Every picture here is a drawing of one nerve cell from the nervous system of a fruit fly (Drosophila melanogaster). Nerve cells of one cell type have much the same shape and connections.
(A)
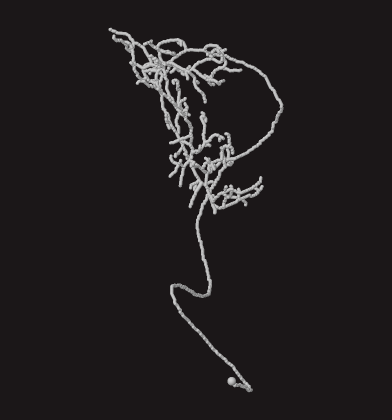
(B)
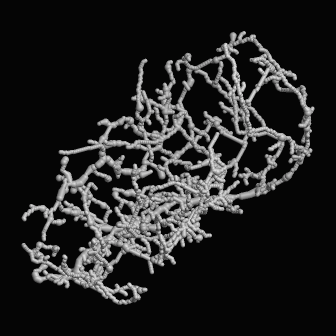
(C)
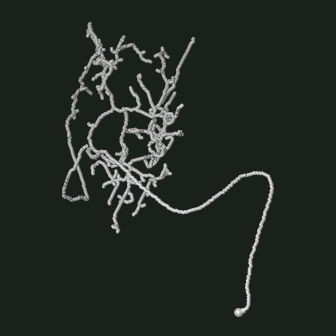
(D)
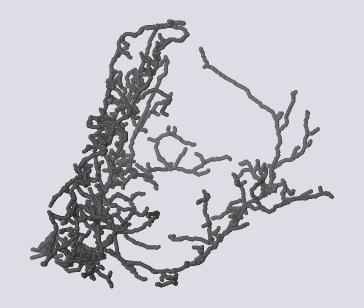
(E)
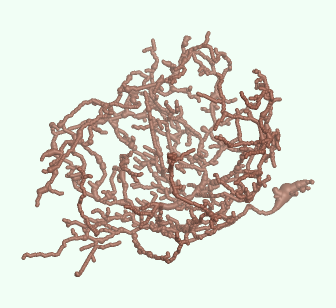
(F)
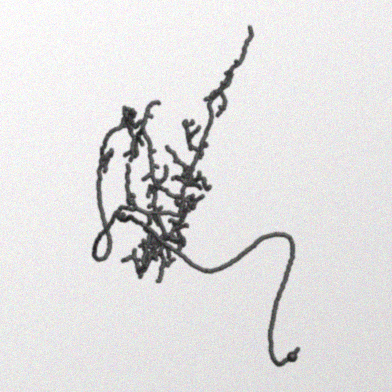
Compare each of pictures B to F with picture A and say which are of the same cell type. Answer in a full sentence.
Picture C and picture F are of the same cell type.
